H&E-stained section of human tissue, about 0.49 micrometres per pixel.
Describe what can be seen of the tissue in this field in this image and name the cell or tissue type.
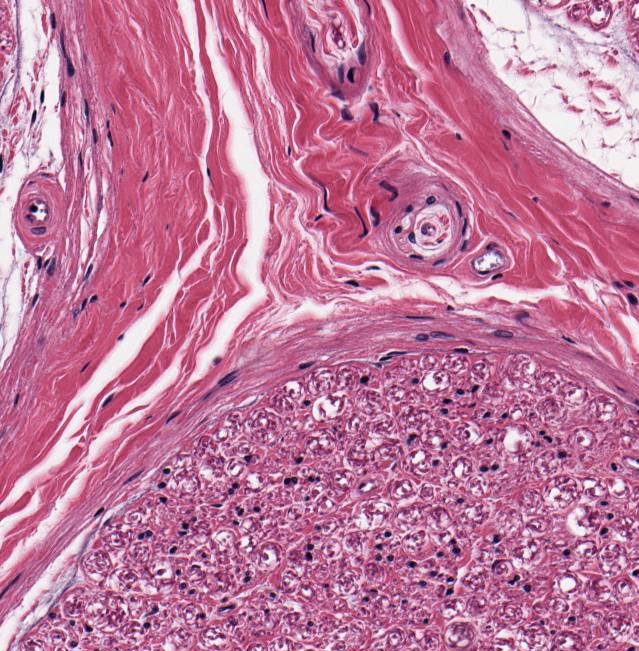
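A rounded bundle of nerve fibres in cross-section fills the lower half, below dense fibrous tissue. Flattened cells form its thin boundary, their elongated nuclei following the curved edge. Each fibre shows a central pink axon in a pale, finely vacuolated ring. This is tibial nerve.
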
